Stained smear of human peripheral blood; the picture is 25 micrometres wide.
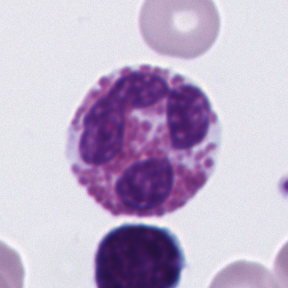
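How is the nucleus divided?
Into several separate lobes, which lie near the edge of the cell and leave its centre to the cytoplasm.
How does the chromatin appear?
It stains dark purple and is dense.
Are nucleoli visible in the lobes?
No nucleoli are visible.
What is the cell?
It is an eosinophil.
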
